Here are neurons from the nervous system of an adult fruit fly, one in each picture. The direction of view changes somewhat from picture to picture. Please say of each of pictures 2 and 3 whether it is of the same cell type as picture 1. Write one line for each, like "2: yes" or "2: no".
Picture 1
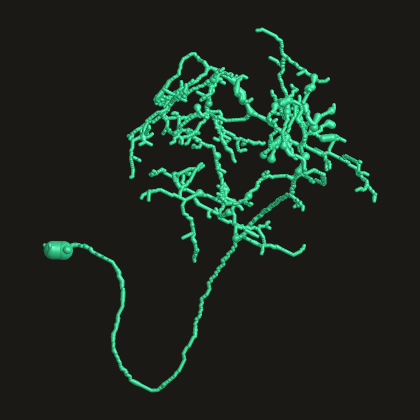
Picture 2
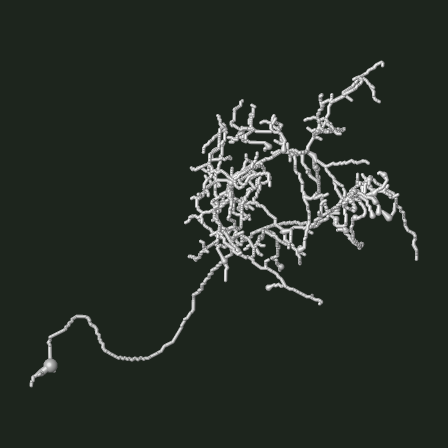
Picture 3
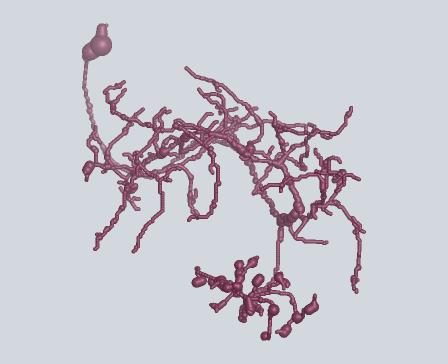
2: yes
3: yes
